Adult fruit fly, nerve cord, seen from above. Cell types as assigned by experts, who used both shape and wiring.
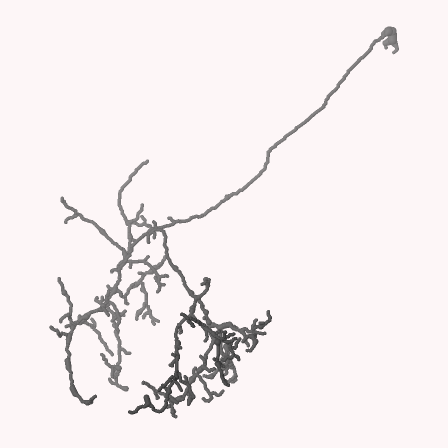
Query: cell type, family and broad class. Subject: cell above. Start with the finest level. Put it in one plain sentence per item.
Type IN13B090 of hemilineage 13B, a nerve-cord intrinsic neuron.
